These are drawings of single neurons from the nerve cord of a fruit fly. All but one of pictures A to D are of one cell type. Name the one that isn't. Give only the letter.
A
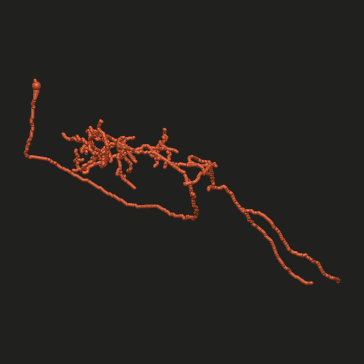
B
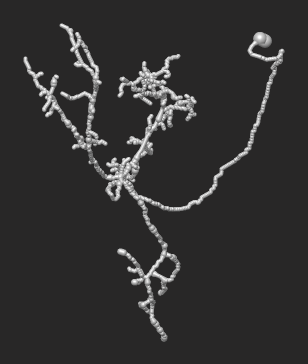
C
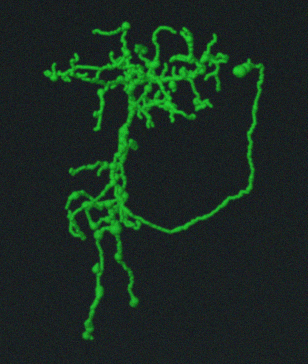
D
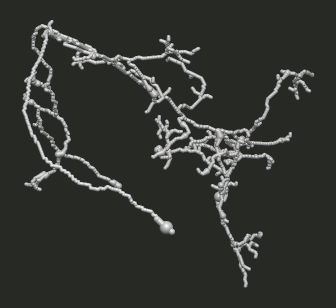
D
